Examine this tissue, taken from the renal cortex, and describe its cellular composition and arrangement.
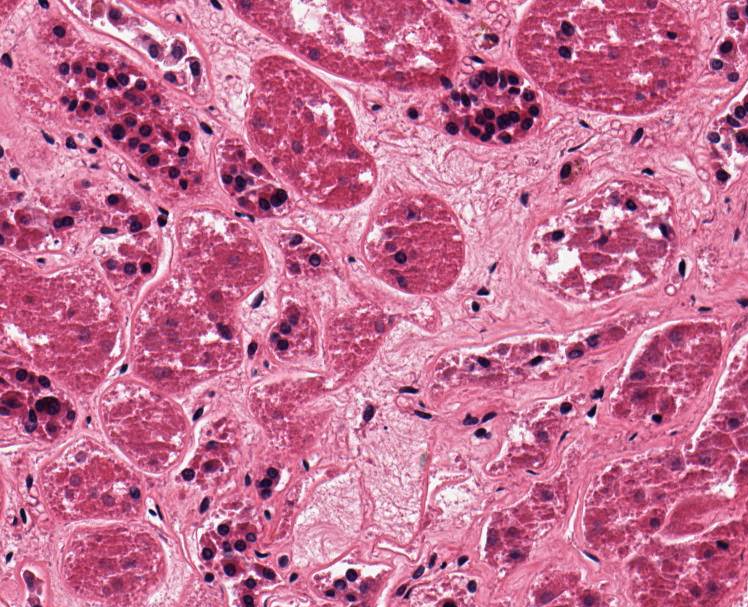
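Notice how, throughout, cells sit in rounded nests divided by strands of stroma. Some smaller clusters, clearest upper left, have crowded cells, dark round nuclei, little cytoplasm. The stroma between is loose, pale pink, with scattered spindle-shaped nuclei. No glandular lumens appear in the nests.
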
